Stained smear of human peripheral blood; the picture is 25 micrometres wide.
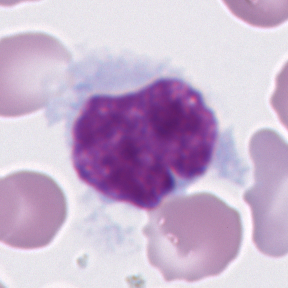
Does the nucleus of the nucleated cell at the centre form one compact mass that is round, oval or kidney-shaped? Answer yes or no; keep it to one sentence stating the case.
Yes, the nucleus of this cell is one compact round, oval or kidney-shaped mass.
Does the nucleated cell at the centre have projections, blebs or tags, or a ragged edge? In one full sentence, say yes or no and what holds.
Yes, this cell's edge is broken by ragged or frayed parts, projections, blebs or tags.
